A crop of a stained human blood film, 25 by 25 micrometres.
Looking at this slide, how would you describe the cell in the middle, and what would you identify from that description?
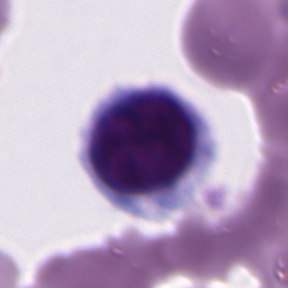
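Round nucleus, about 9 micrometres across, filling most of the cell. Stains dark purple, dense throughout. Only a narrow rim of cytoplasm left, pale blue, widest along the lower side. Hairy cell.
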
